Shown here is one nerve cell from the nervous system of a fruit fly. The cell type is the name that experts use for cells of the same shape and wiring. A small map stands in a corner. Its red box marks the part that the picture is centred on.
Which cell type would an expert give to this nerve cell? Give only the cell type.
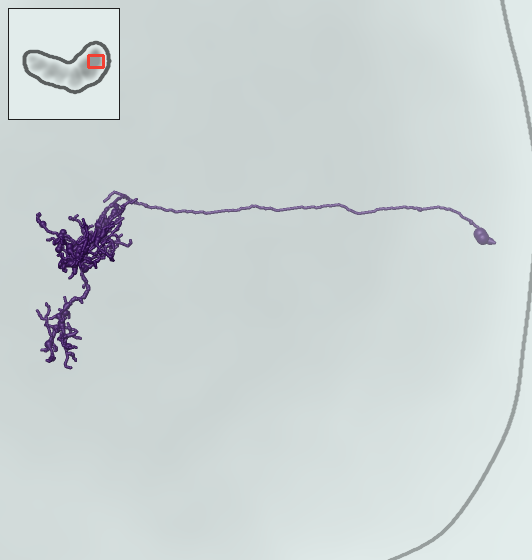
Tm24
